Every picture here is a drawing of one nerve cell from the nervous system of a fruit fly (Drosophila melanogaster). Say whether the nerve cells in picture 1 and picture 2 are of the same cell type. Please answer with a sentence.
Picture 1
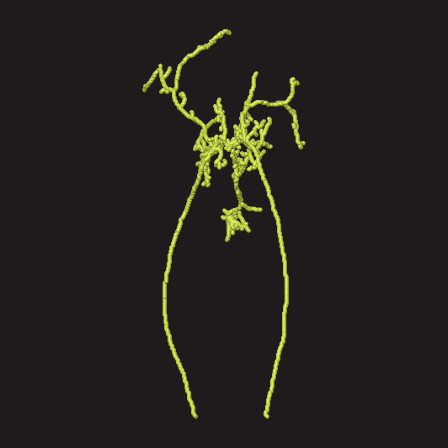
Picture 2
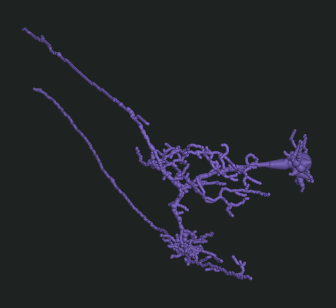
They are of the same cell type.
